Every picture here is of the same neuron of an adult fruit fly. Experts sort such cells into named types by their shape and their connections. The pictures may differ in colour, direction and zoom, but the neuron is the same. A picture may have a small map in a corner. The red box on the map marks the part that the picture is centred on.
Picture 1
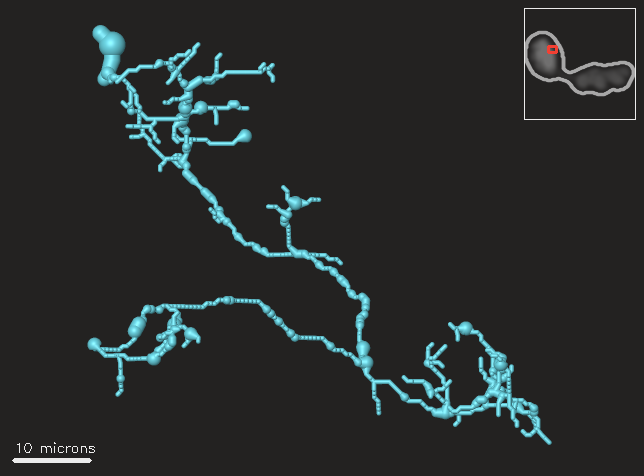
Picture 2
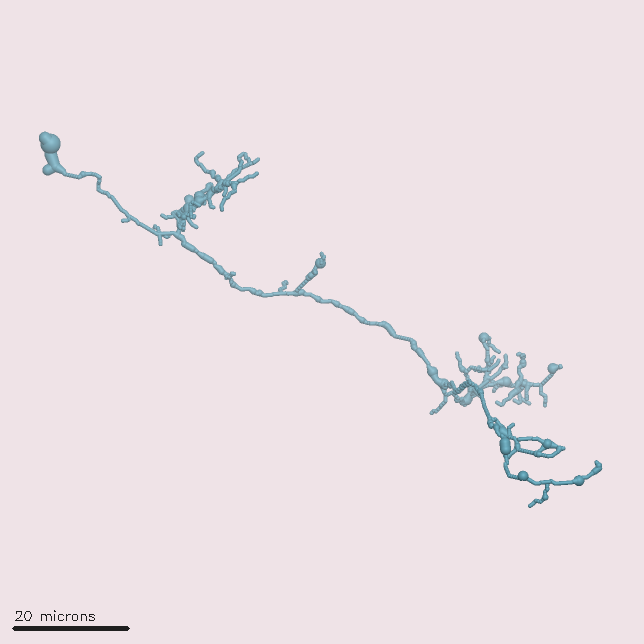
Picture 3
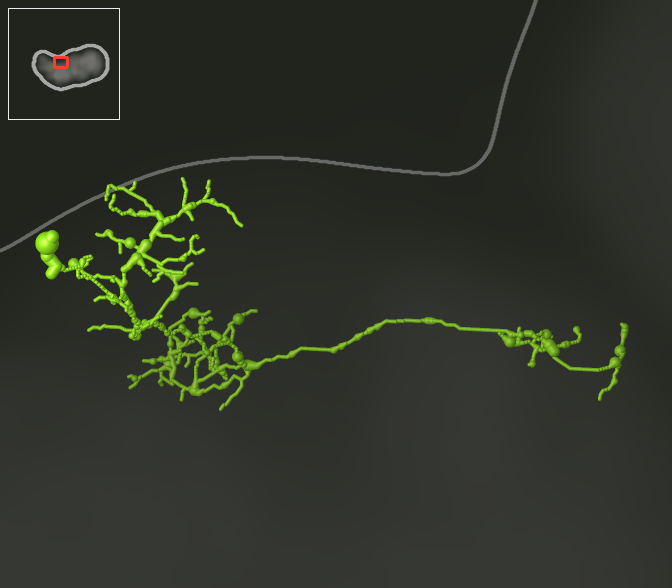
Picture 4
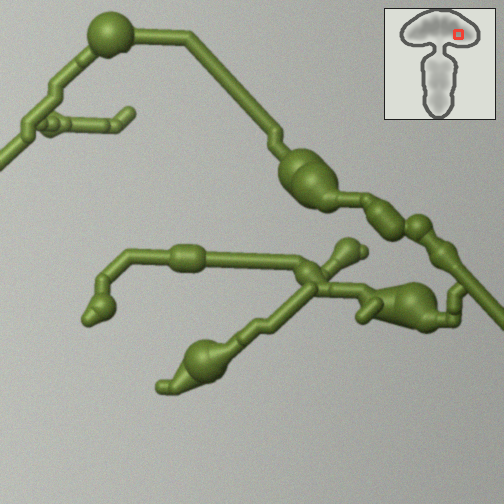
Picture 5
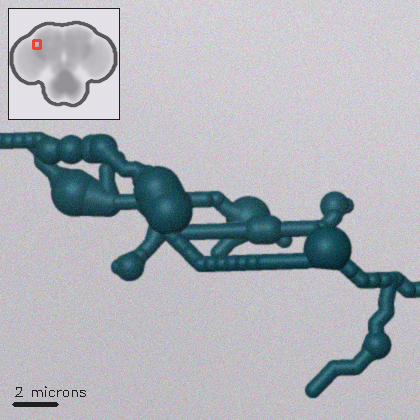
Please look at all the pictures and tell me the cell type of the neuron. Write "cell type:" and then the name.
cell type: TmY4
